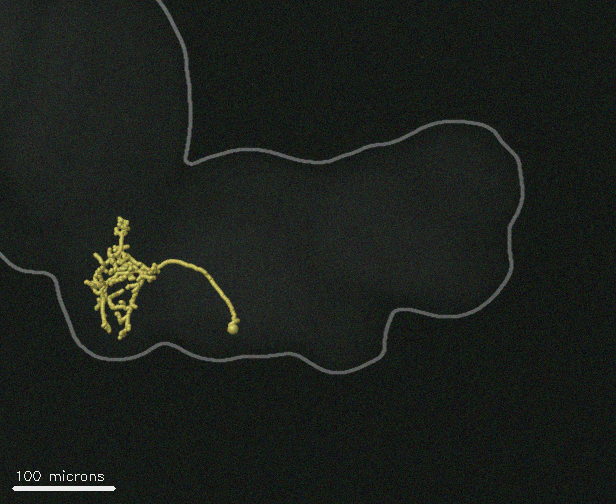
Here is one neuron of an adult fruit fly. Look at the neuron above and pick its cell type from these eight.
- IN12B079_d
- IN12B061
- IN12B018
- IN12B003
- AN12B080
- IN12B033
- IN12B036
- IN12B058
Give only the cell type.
IN12B058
